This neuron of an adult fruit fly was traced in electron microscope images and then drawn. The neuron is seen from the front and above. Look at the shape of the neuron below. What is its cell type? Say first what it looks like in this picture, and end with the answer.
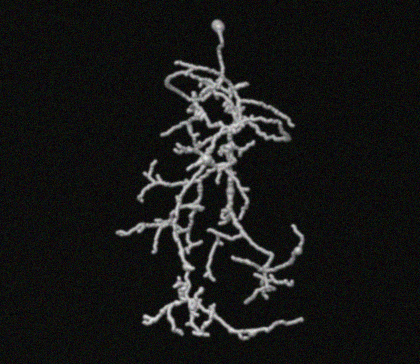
The cell body can be seen at the top of the picture. Dozens of branch ends can be seen. This is a nerve-cord intrinsic neuron. The cell type is IN03A080.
